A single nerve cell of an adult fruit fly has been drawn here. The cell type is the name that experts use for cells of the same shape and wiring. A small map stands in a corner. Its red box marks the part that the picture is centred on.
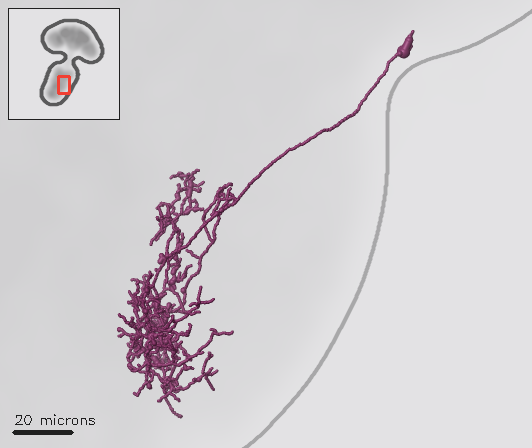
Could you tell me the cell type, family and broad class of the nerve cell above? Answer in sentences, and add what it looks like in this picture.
Its cell type is IN09A031. The family is hemilineage 09A. Its broad class is nerve-cord intrinsic neuron. It lies in the nerve cord. From top to bottom in the picture it spans about 140 microns. Dozens of branch ends can be seen.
